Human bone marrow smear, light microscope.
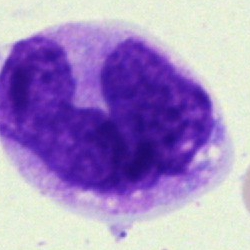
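Monocyte, the middle cell. The nucleus seems folded into a U shape, with a deep notch opening upward. Its chromatin looks dark purple, mottled and clumped. The cytoplasm I'd call pale greyish-lilac. At the bottom, a small pointed bleb projects outward.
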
